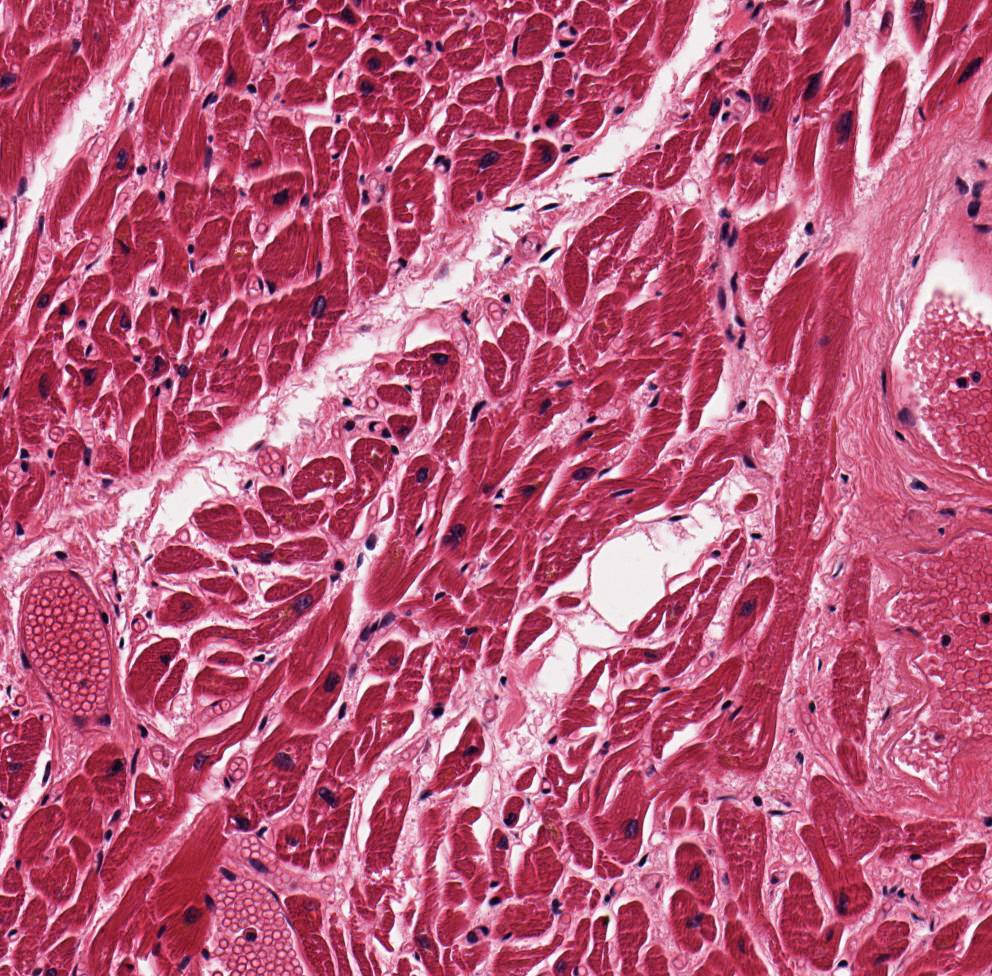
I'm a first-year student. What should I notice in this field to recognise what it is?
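The field chiefly shows myocardium. Most of it is branching, deeply eosinophilic cardiac muscle fibres cut in many planes, their cells each holding one central oval nucleus.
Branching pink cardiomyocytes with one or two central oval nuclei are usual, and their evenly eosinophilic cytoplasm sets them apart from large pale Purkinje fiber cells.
Some cells hold fine golden-brown granules.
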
